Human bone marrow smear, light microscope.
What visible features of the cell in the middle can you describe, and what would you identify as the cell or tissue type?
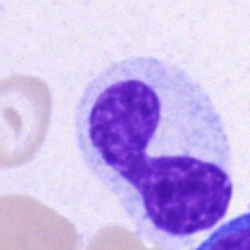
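See how one nuclear lobe sits at upper left and the other at lower right? The chromatin's dark purple and patchily clumped, and the pale grey-blue cytoplasm is widest on the upper right side of the nucleus. That's a band neutrophil.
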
